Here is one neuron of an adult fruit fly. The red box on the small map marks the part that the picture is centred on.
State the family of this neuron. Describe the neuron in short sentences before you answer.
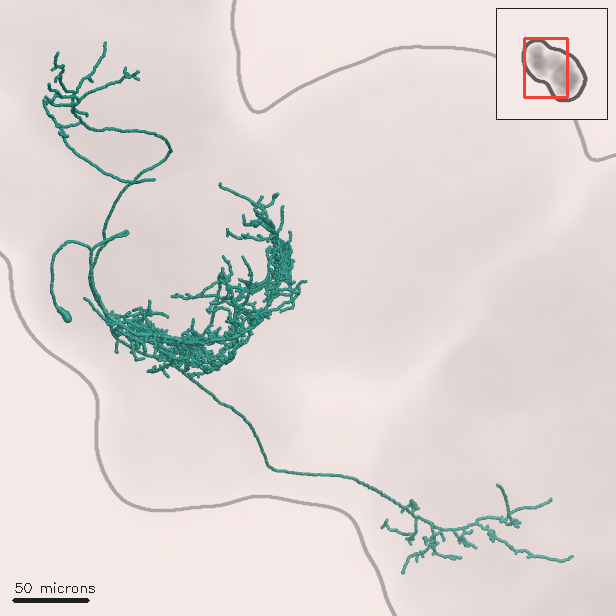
Its cell body lies on the left of the picture. From top to bottom in the picture it spans about 350 microns. The picture shows dozens of branch ends. It is an ascending neuron. Its family is hemilineage 05B.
